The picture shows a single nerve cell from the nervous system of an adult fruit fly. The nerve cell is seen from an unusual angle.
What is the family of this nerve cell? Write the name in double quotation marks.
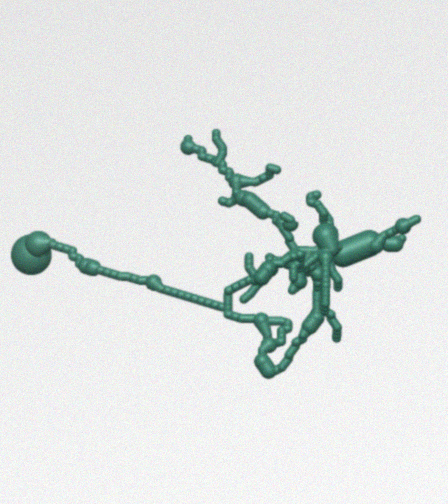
"Cm"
